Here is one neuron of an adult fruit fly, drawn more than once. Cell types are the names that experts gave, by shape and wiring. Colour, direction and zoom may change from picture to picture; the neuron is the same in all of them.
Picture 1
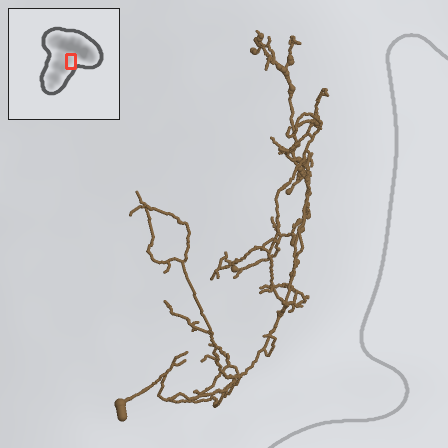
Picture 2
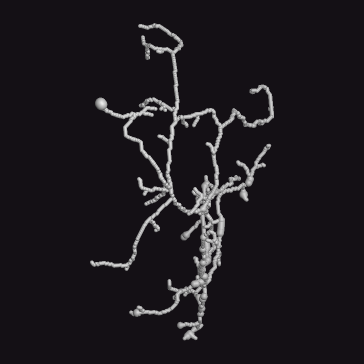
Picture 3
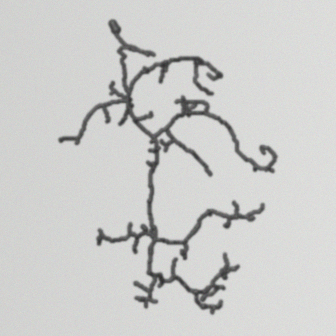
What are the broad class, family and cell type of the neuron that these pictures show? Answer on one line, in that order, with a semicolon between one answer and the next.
nerve-cord intrinsic neuron; hemilineage 19A; IN19A115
